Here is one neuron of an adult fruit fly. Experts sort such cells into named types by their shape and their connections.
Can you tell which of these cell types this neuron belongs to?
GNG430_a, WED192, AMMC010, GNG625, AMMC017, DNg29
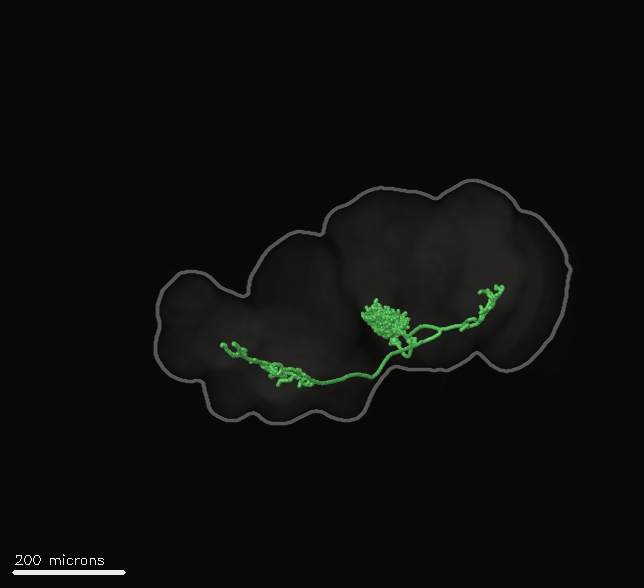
DNg29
